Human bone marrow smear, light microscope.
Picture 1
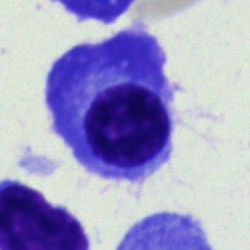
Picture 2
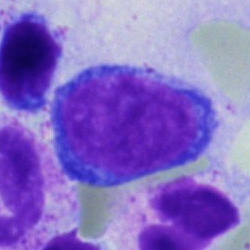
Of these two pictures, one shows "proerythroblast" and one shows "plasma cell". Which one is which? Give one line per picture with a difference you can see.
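Picture 1 – plasma cell. The cytoplasm is abundant and stains blue.
Picture 2 – proerythroblast. The cytoplasm forms only a thin rim around the nucleus.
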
